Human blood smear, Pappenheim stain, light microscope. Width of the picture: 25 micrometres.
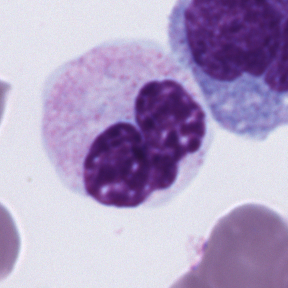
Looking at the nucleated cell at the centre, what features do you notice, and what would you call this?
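Outline roughly round, edge smooth. Nucleus off-centre, toward lower right. No visible nucleoli. Cytoplasm filled with fine pink-red granules. Segmented neutrophil.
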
